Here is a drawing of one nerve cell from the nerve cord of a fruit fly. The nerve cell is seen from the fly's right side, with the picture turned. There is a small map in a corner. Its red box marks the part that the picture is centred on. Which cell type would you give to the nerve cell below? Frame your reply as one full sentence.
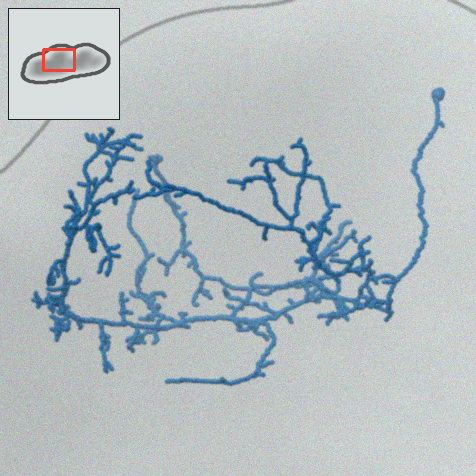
The cell type of this nerve cell is IN03A074.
